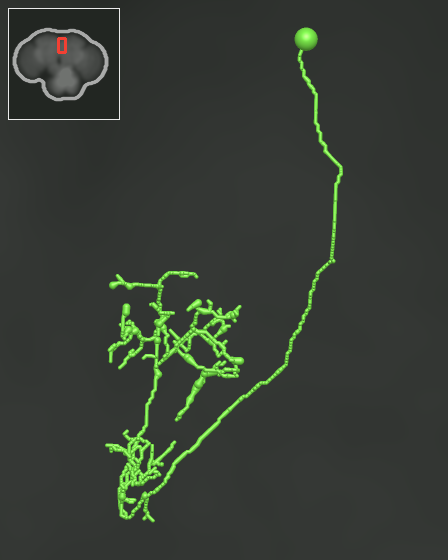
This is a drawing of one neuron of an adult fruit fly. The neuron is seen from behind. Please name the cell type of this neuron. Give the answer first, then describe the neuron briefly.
The cell type is vDeltaI_a. It is a central-brain intrinsic neuron. Dozens of branch ends can be seen. As drawn here it is taller than it is wide.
